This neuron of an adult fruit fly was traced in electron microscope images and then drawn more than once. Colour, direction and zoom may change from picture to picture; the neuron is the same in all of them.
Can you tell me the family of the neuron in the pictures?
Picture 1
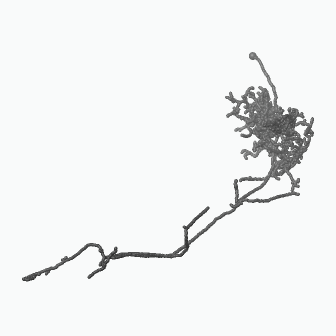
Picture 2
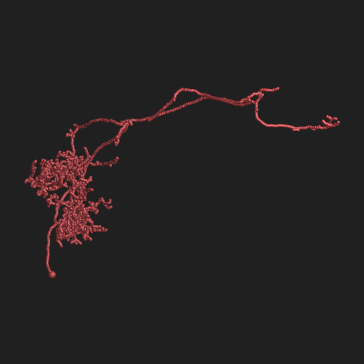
hemilineage VLPl&p2_lateral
